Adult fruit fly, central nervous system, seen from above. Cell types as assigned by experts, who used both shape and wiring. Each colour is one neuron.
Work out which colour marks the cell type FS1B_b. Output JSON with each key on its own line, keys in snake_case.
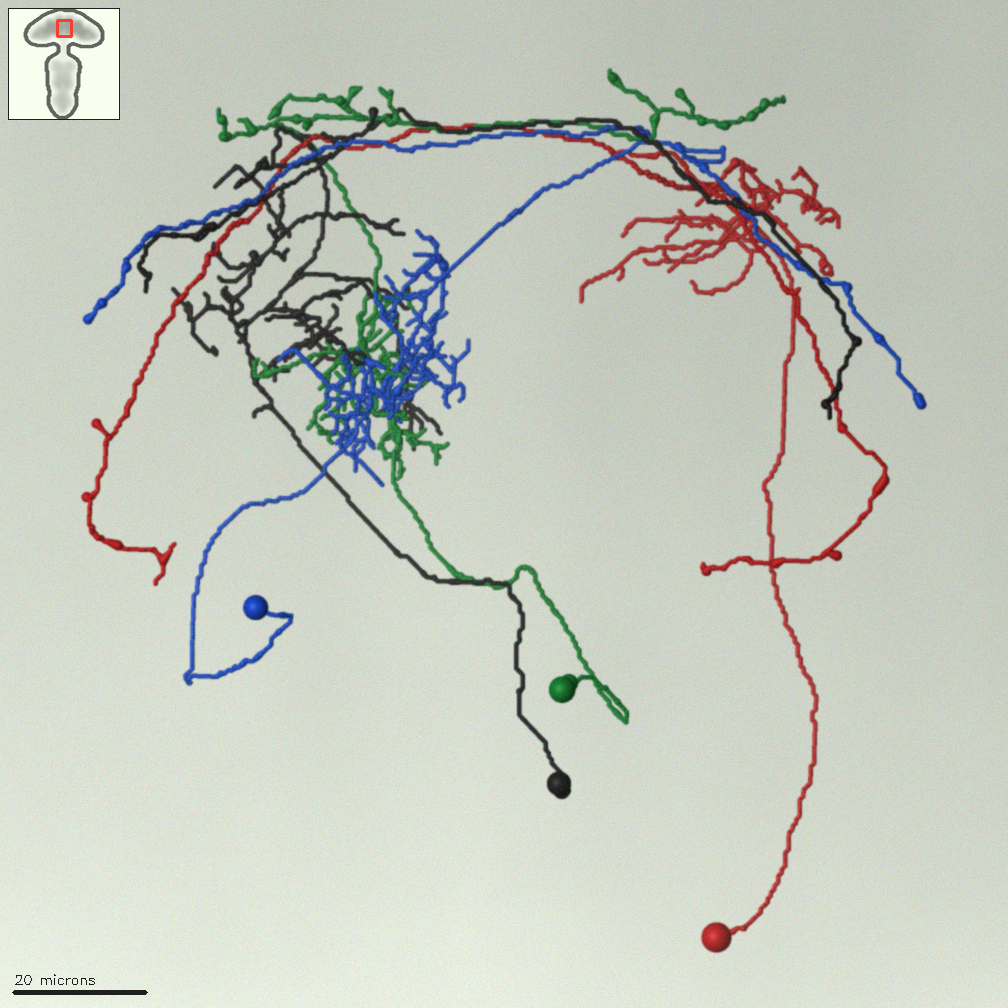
{
 "colour": "red"
}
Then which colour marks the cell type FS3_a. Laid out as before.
{
 "colour": "black"
}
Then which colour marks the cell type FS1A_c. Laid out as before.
{
 "colour": "green"
}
